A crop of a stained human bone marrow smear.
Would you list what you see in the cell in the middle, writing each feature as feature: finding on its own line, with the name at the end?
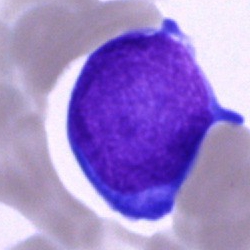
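Outline: rounded, slightly oval
Chromatin: finely granular, evenly spread
Cytoplasm: a scant deep-blue rim, widest at the bottom of the cell
Projection: small, blue and cytoplasmic, sticking out from the right edge
Cell: blast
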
